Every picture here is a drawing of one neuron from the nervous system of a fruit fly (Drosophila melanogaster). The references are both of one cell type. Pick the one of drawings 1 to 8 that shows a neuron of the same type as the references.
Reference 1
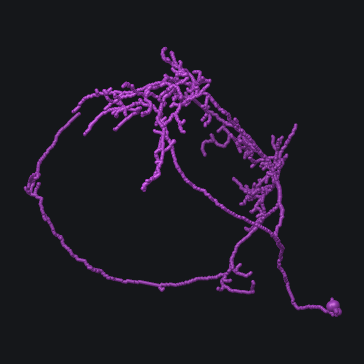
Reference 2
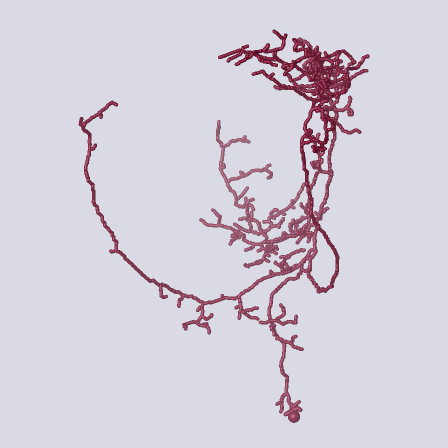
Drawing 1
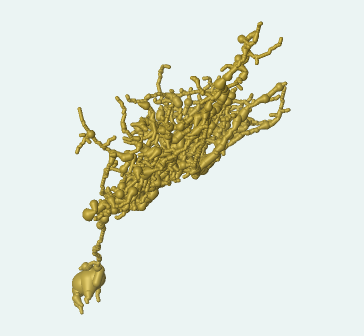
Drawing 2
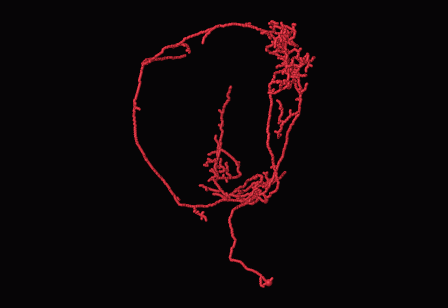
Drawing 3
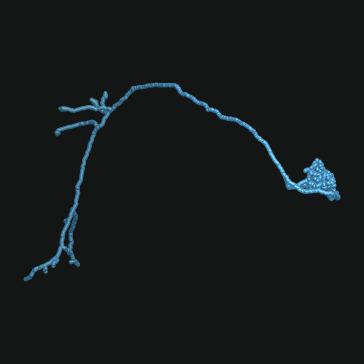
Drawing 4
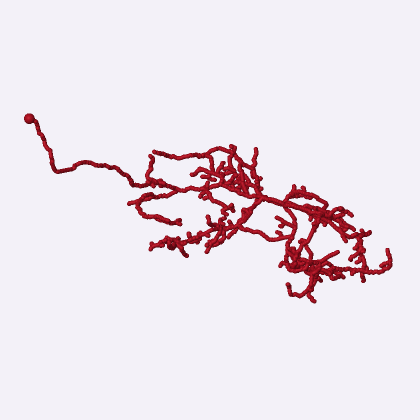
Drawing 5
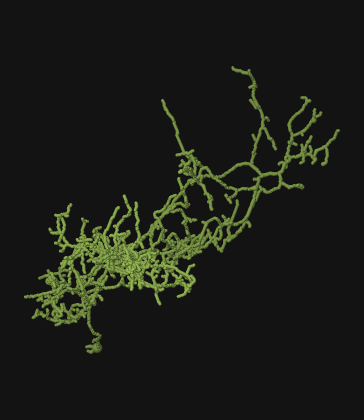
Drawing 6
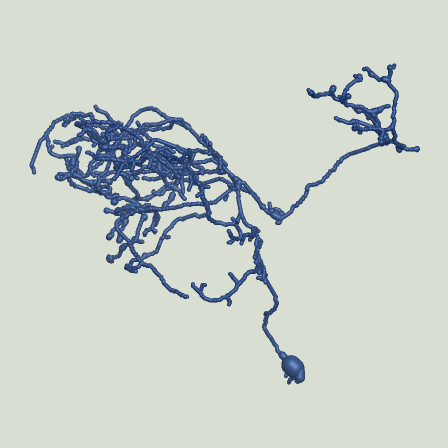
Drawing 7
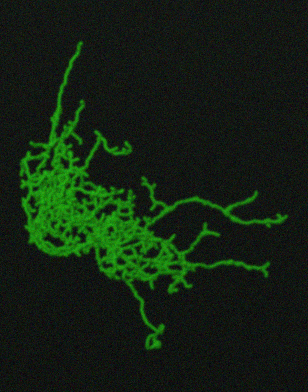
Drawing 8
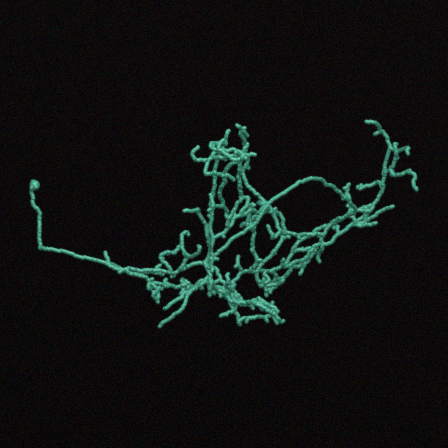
Drawing 2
